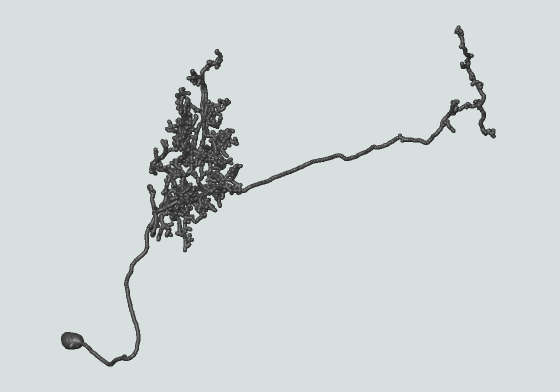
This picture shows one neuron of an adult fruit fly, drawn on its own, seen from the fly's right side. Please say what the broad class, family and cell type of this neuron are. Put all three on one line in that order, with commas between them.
optic-lobe intrinsic neuron, Y, Y11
